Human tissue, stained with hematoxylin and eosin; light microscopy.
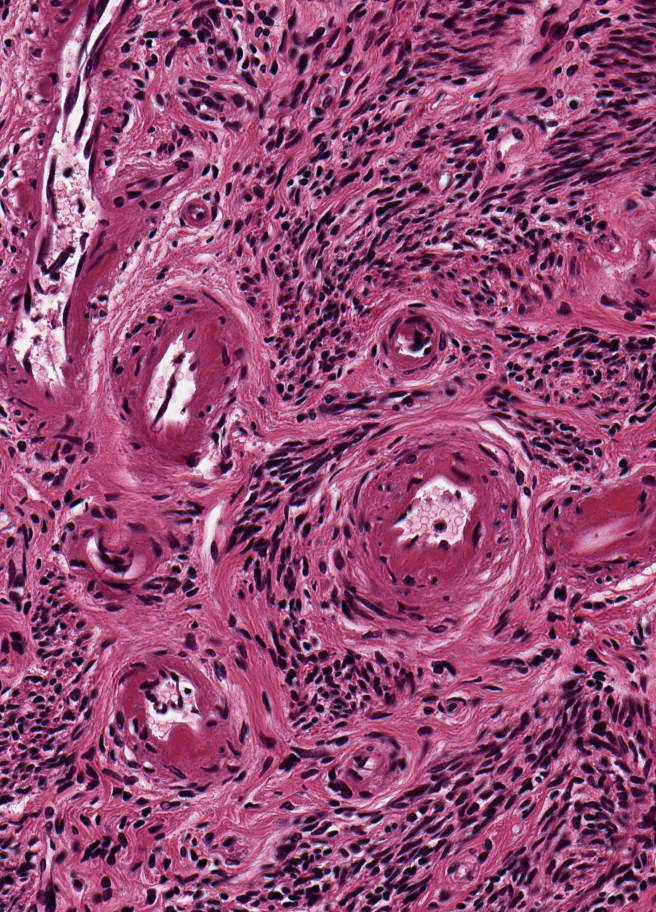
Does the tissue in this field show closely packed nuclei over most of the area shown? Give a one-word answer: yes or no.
Yes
